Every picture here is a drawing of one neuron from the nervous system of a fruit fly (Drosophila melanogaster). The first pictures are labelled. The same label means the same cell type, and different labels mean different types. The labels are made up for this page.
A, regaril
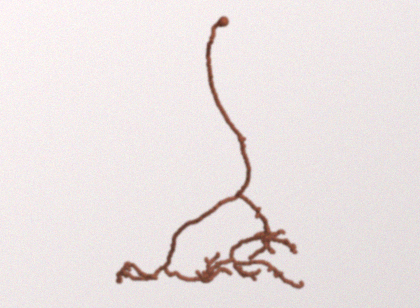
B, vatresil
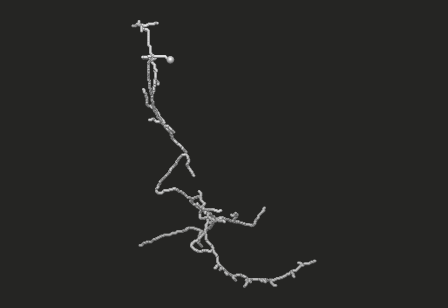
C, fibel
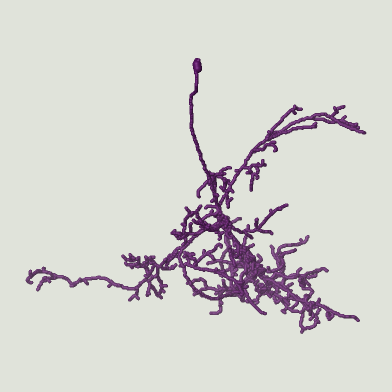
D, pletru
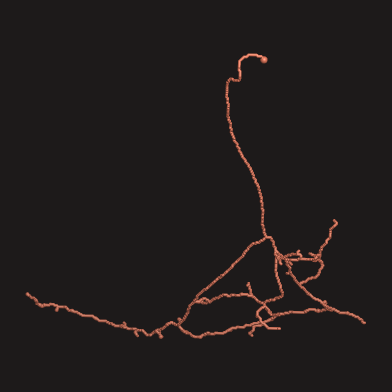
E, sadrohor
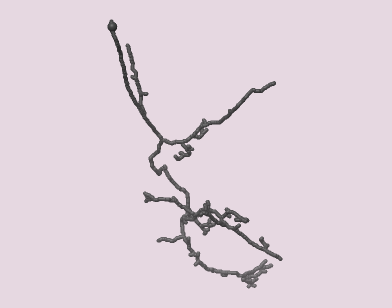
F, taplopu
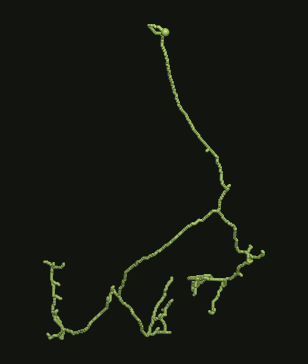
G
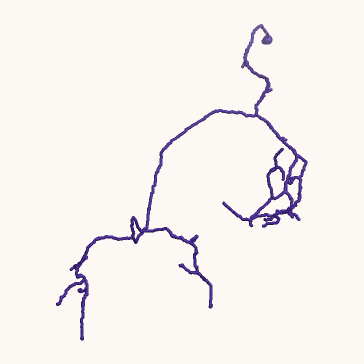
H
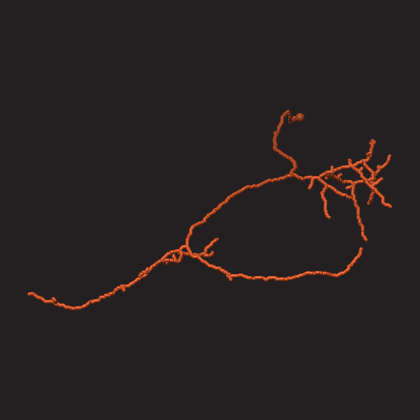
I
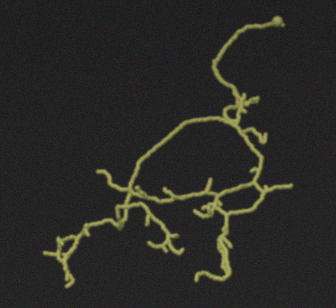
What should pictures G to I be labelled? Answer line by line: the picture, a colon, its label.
G: regaril
H: pletru
I: regaril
